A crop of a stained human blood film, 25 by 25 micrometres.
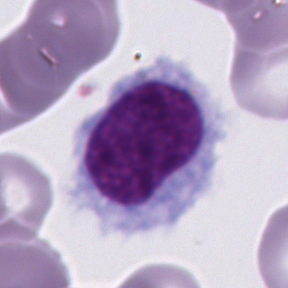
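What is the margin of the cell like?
It is ragged, with fine hair-like projections around the whole border.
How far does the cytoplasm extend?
It forms a rim around the entire nucleus.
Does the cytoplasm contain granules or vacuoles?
No granules are visible, and it contains no vacuoles.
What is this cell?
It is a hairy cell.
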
